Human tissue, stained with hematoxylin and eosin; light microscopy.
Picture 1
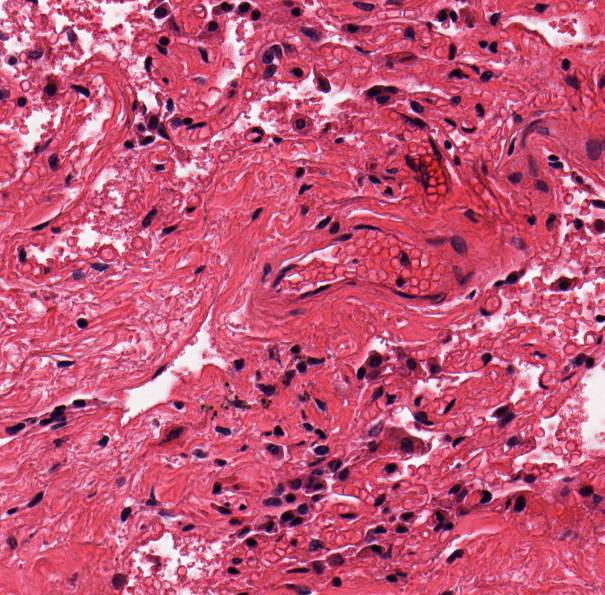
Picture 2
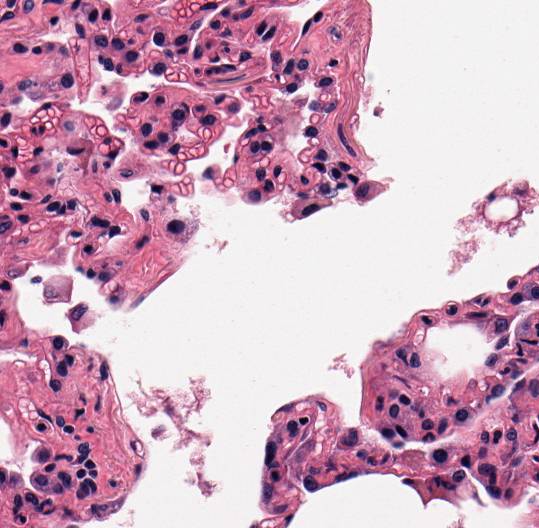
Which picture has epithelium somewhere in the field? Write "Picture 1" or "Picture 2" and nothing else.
Picture 2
